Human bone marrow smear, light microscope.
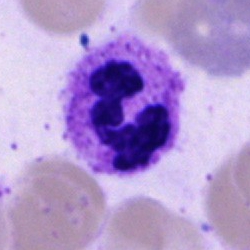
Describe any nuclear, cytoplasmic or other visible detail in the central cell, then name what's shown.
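The cell has a roughly round outline with a slightly ragged edge. Its chromatin is dense, clumped and dark purple. The cytoplasm is plentiful and pinkish-lilac, with fine purple granules scattered throughout. This is a segmented neutrophil.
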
